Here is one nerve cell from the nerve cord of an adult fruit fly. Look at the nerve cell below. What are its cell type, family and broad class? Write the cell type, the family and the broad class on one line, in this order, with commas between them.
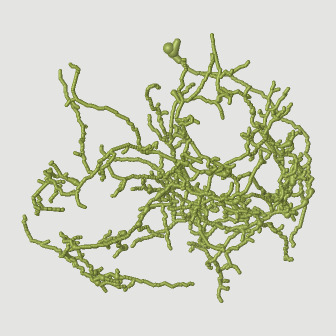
IN00A033, hemilineage 00A, nerve-cord intrinsic neuron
